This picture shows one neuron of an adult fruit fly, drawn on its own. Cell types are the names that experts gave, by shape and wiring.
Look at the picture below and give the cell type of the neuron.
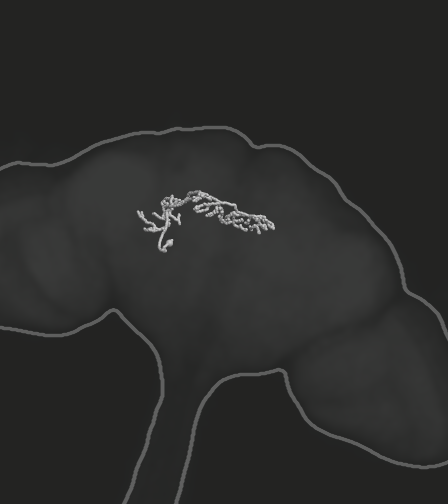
FB7C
